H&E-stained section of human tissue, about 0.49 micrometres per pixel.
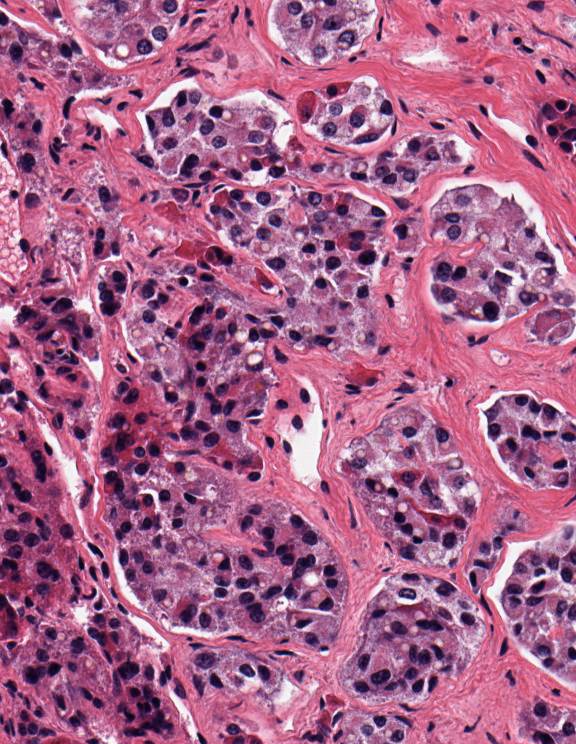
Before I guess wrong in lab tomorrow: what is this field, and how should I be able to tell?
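What I take this field to show is the pars distalis of the pituitary. Throughout, the cells sit in rounded nests and islands.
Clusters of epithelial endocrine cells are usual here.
The nests are solid, with no gland lumens at their centres.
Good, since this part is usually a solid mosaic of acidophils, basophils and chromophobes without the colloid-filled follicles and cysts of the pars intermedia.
Bands of dense pink collagen stroma separate the nests, broadest toward the upper right. The cells themselves are polygonal, with abundant granular purplish-pink cytoplasm.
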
